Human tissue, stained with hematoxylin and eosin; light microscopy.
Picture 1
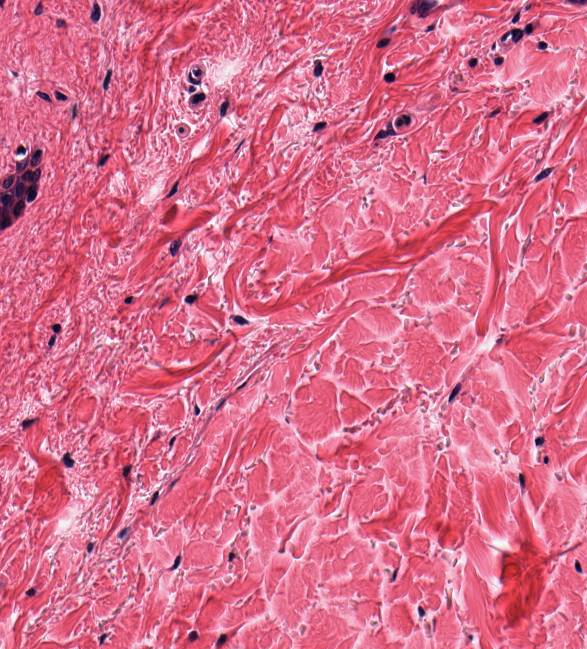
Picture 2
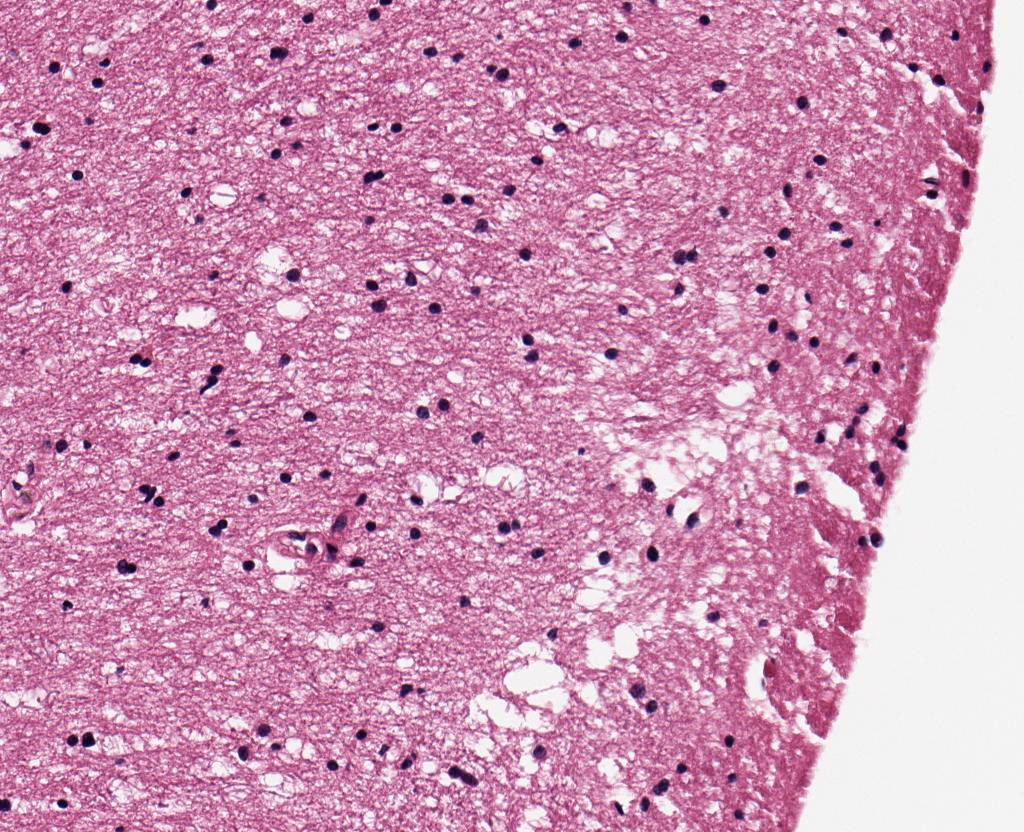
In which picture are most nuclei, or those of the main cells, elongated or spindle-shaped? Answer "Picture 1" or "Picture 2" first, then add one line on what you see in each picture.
Picture 1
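Picture 1: Nuclei are sparse, small, dark and mostly elongated, scattered singly between the bundles.
Picture 2: Small, round, darkly stained nuclei are scattered singly and fairly evenly across the field.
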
